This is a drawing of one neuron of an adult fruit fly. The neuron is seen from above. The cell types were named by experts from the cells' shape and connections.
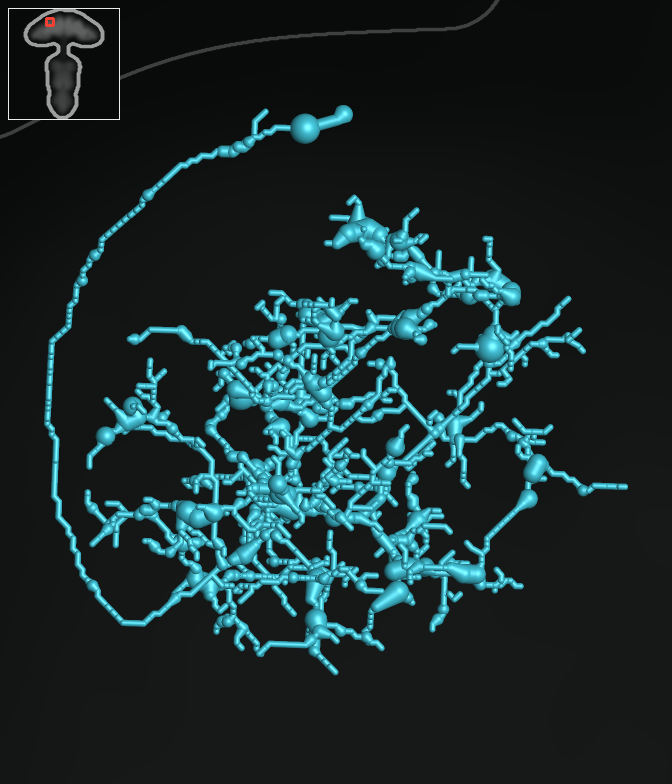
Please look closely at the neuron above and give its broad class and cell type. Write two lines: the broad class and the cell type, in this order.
central-brain intrinsic neuron
CB1384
